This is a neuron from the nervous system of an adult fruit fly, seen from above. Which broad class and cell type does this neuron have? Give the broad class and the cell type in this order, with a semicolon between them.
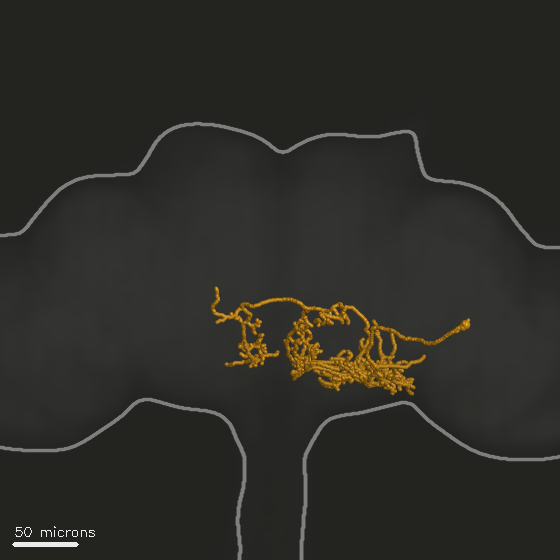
central-brain intrinsic neuron; ATL016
